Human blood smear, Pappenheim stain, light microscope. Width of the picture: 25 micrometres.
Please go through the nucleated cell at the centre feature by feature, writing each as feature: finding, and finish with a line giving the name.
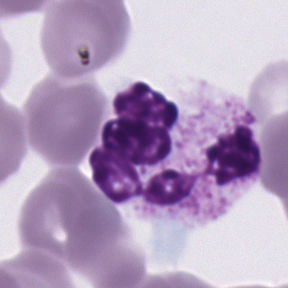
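Nucleus: several separate lobes spread around the cell.
Chromatin: dark purple, densely clumped.
Granules: fine, pink-violet, scattered through the cytoplasm.
Lobes: clearly visible, not hidden by the granules.
Name: segmented neutrophil.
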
